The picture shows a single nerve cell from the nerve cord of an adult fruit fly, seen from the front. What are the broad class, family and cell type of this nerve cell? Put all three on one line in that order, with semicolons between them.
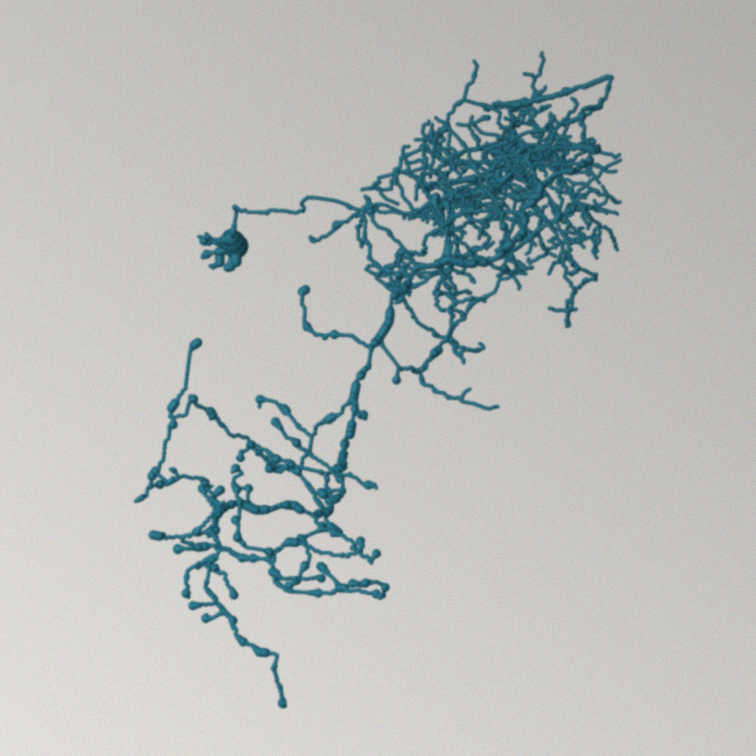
nerve-cord intrinsic neuron; hemilineage 12A; IN12A025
